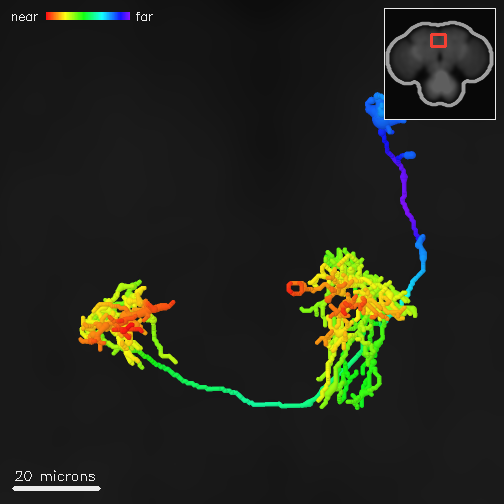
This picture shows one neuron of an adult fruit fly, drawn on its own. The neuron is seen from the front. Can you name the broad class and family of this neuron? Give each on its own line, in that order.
central-brain intrinsic neuron
class CX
